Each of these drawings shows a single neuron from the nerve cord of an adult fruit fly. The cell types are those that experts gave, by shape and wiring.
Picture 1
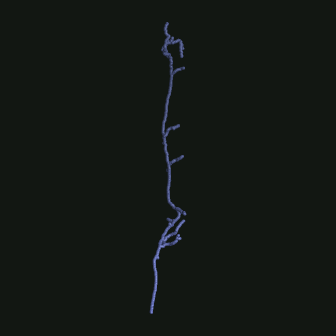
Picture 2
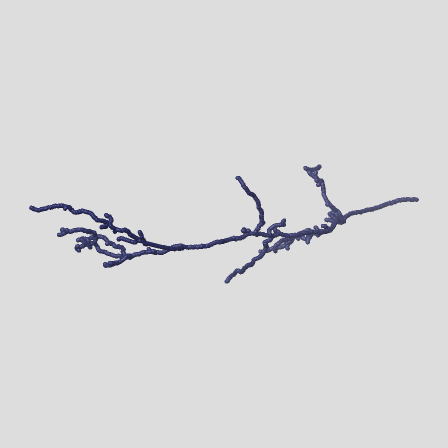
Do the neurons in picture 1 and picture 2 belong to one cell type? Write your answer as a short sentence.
They are of different cell types.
